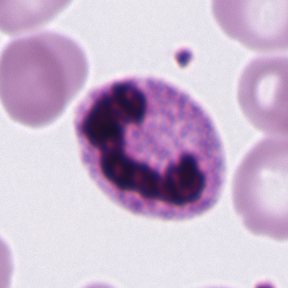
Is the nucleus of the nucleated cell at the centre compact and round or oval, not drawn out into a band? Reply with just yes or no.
No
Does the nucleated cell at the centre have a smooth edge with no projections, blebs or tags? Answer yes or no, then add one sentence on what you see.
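Yes. The cell outline is a smooth oval.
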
